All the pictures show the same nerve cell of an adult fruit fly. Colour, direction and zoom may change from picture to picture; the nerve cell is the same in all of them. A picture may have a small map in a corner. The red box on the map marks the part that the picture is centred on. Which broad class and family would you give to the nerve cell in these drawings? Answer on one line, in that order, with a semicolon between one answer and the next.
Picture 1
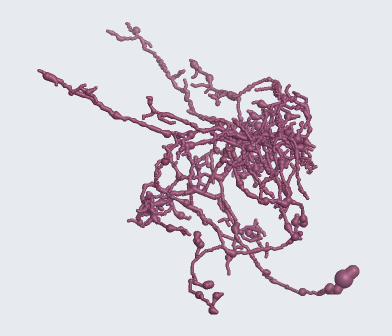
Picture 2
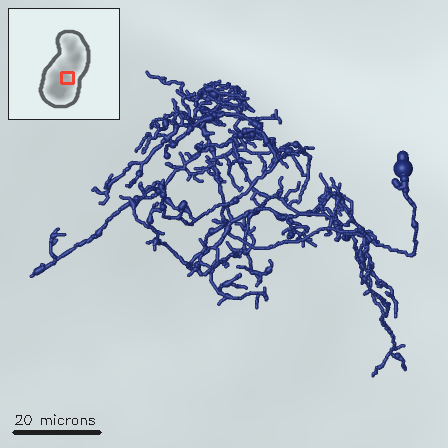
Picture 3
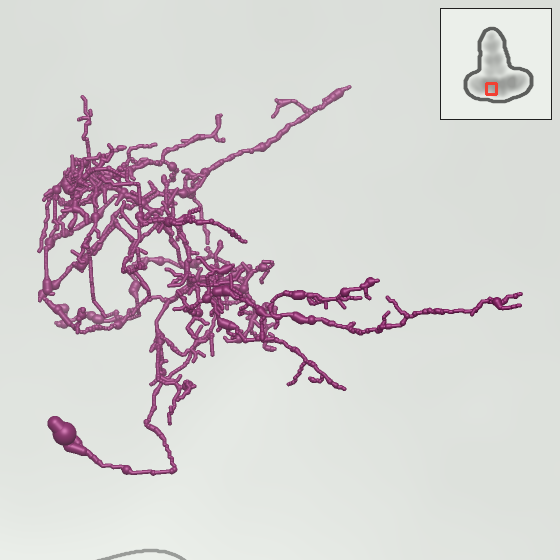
central-brain intrinsic neuron; hemilineage WEDa1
